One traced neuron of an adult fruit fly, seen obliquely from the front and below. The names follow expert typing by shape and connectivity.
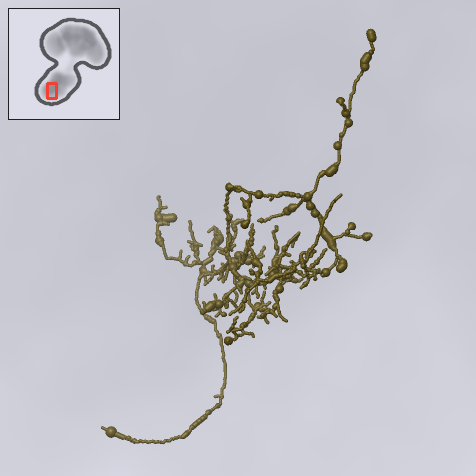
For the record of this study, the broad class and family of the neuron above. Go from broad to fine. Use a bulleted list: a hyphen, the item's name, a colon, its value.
- broad class: nerve-cord intrinsic neuron
- family: hemilineage 20A.22A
